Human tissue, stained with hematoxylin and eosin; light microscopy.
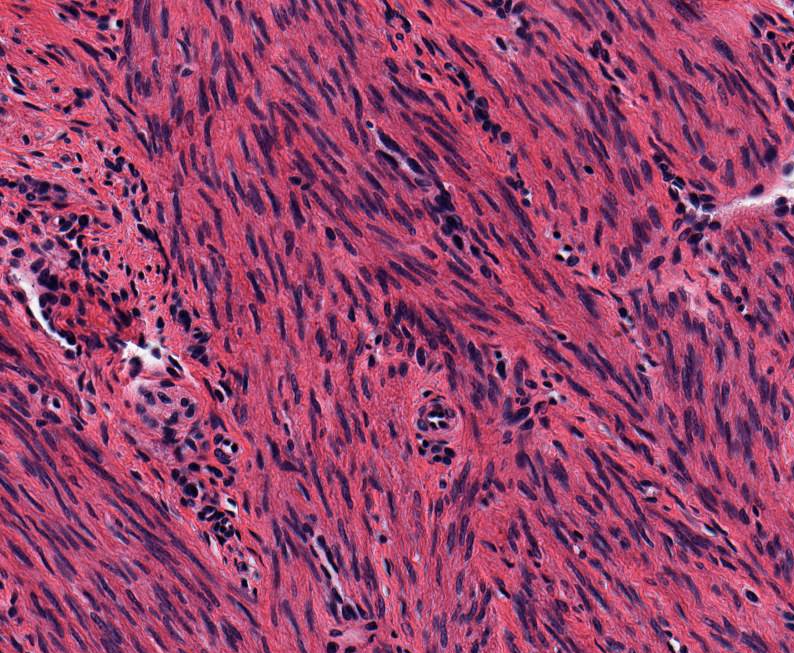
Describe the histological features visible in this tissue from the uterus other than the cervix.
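Spindle cells fill the whole field in long fascicles intersecting in different directions. Nuclei are elongated and dark-staining, many with blunt rounded ends. Cytoplasm is abundant, bright eosinophilic and fibrillar. Several small vessels lie among the fascicles, one near the centre, others at the left edge.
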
